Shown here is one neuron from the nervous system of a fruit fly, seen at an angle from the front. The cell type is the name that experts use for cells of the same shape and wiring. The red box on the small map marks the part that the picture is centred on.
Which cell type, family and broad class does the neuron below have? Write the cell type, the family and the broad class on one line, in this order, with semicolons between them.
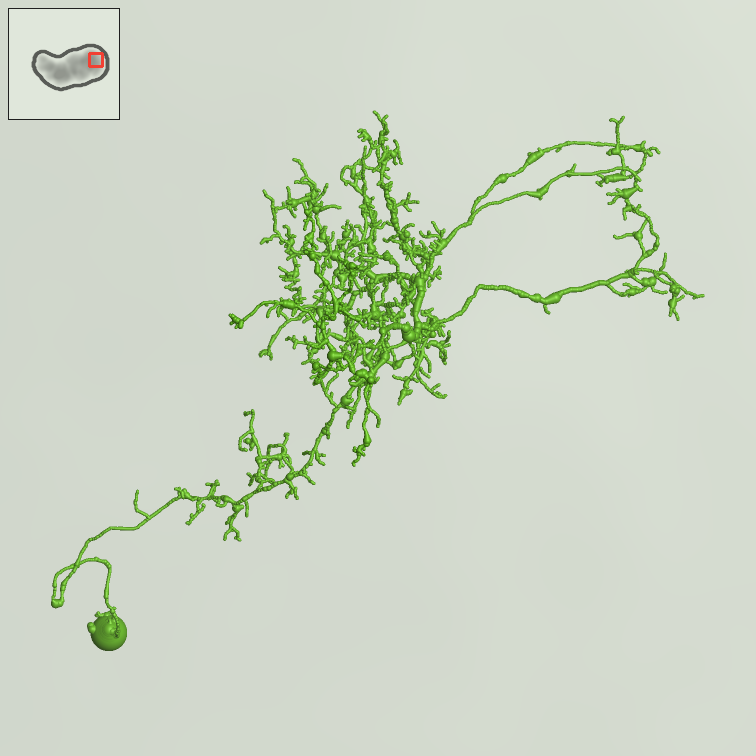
Y11; Y; optic-lobe intrinsic neuron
